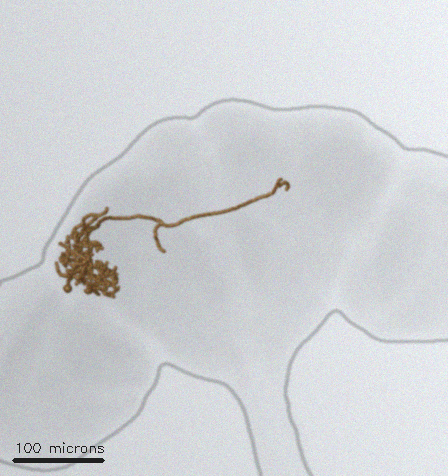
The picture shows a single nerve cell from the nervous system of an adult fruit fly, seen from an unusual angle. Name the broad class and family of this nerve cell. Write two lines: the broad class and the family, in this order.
central-brain intrinsic neuron
hemilineage VLPl&p2_lateral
